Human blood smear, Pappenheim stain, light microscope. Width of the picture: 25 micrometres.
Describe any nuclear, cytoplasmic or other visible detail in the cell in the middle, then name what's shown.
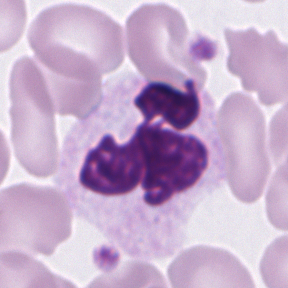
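Roughly round cell with a faint, smooth edge. Chromatin dark purple, coarsely clumped. Cytoplasm pale lilac-grey, with fine pinkish-violet granules scattered through it. This is a segmented neutrophil.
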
